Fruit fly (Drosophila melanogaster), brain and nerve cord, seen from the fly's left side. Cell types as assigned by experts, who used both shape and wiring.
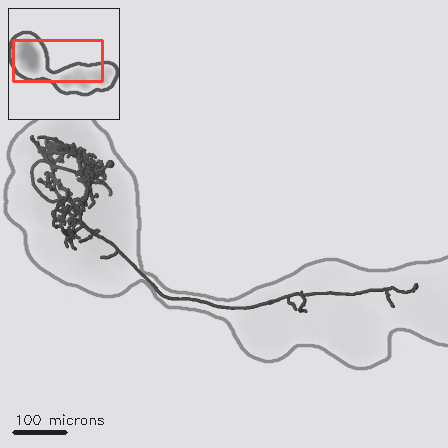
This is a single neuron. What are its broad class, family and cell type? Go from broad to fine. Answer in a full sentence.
A descending neuron of hemilineage DM6_central2, type CB0429.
